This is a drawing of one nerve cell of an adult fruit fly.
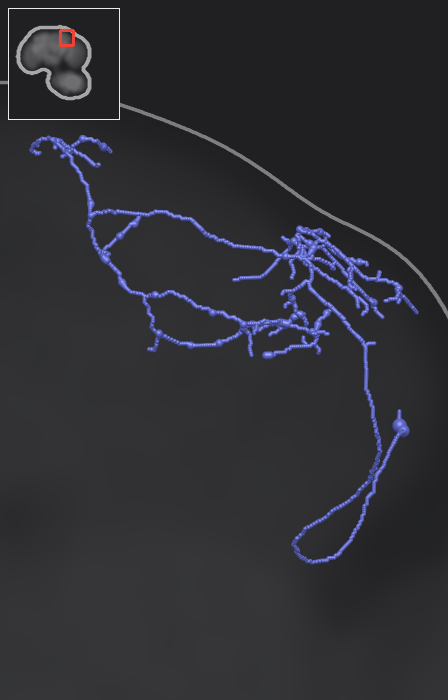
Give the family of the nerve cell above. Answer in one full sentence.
The family classification of the nerve cell is hemilineage LHa3.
